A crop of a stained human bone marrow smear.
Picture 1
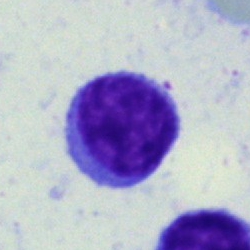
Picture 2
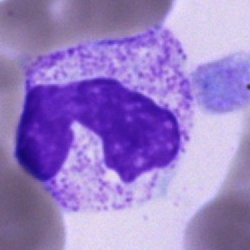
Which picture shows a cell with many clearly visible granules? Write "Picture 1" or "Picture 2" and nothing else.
Picture 2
